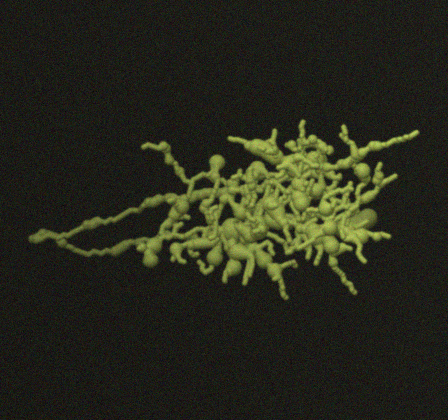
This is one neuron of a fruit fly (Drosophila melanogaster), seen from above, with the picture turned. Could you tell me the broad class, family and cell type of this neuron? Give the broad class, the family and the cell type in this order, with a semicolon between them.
optic-lobe intrinsic neuron; LPi; LPi3a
